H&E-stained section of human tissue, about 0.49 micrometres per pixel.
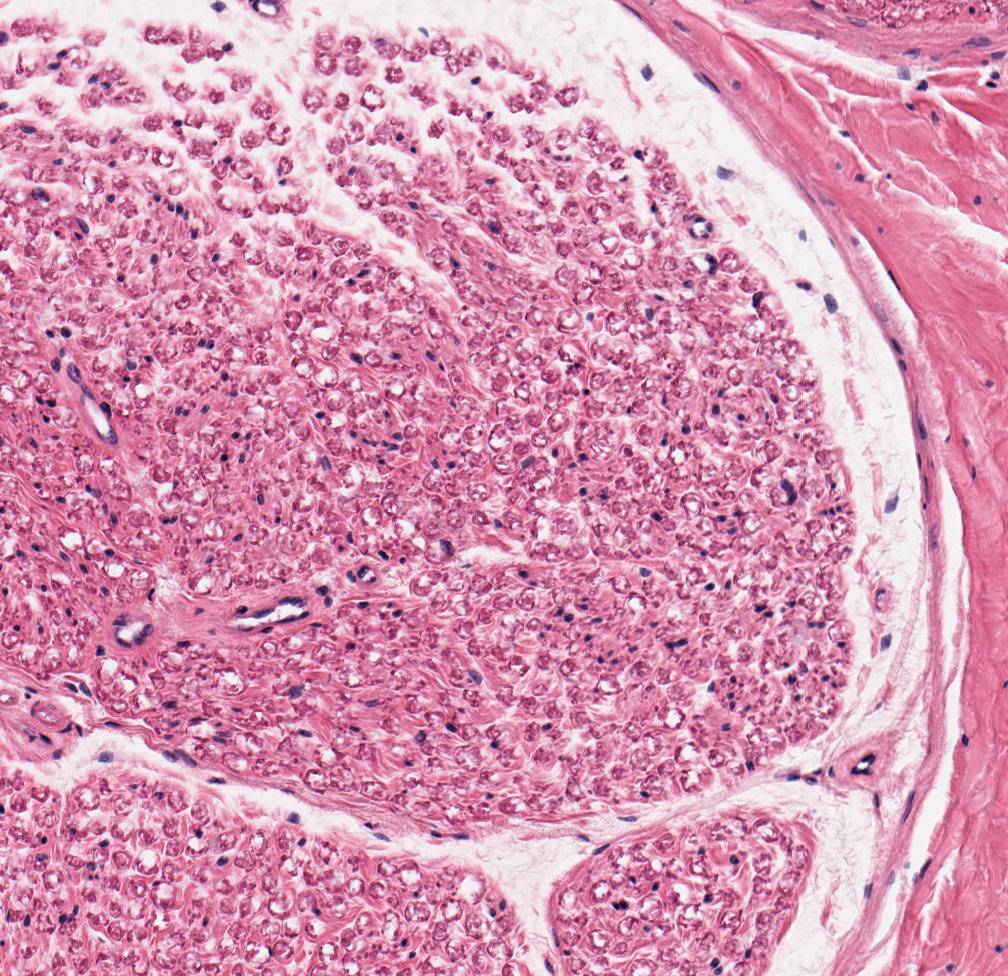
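Tibial nerve. One large rounded bundle fills most of the field, smaller ones along the lower edge. Fibres cut across, closely packed, each a pink ring around a small central dot, as in transversely cut myelinated fibres. Sparse small dark oval or elongated nuclei among them.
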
